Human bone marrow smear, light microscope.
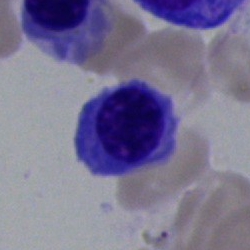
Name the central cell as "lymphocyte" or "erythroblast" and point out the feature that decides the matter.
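Erythroblast. Deciding point: chromatin dense and dark purple.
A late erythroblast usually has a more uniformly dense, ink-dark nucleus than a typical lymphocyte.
Also present: nucleus fills most of the cell, moderate cytoplasm rim broadest on the left. Cytoplasm deep blue. Outline roughly rounded, slightly irregular, a few angular corners.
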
